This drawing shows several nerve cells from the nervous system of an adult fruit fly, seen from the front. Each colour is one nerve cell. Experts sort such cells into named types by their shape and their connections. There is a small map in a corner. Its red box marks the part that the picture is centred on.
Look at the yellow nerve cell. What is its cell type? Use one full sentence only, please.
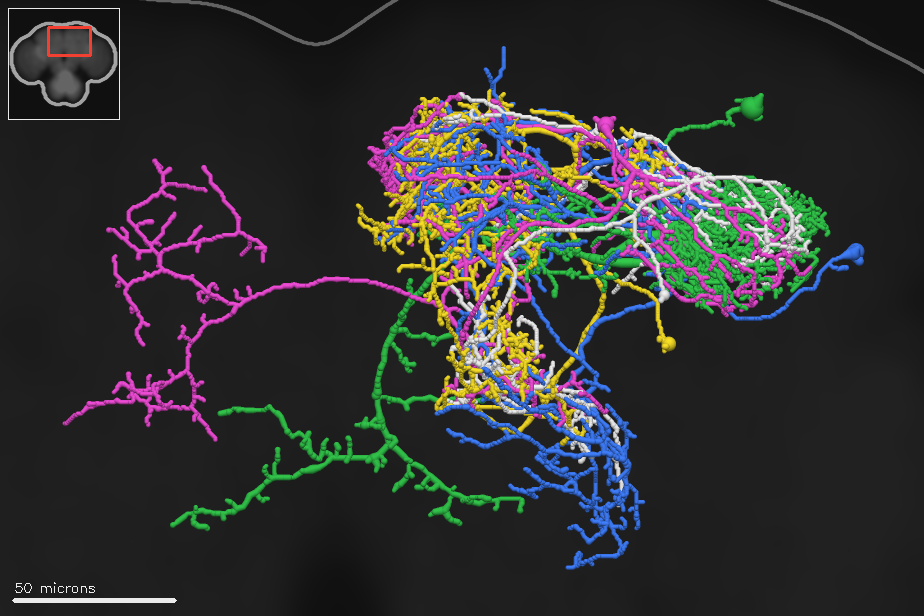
This neuron is of the type SMP153_a.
